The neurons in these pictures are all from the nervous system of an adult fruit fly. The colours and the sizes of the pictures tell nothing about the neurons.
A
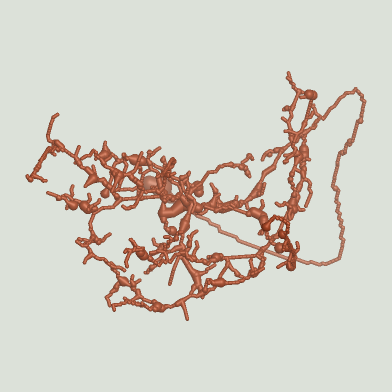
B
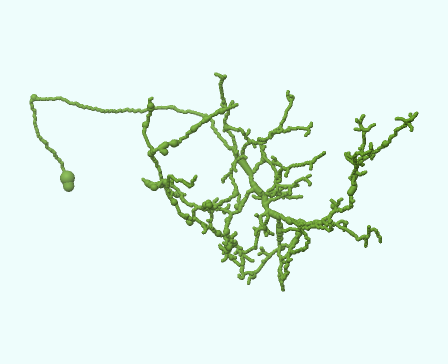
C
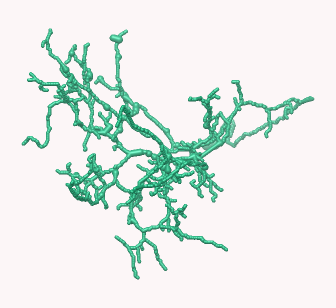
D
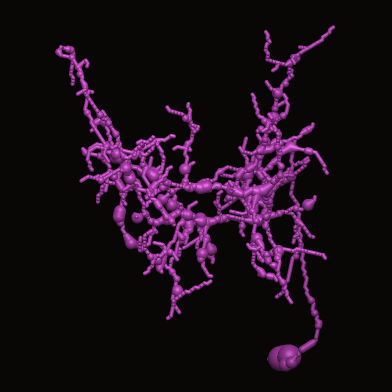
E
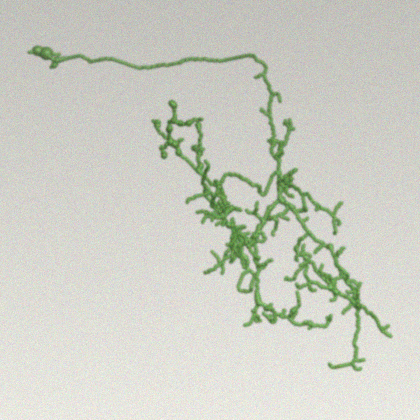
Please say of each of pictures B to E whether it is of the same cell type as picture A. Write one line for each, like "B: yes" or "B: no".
B: no
C: no
D: yes
E: no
